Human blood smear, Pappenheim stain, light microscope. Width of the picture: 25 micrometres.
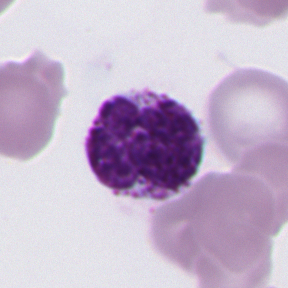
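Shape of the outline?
Roughly round.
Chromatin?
Dark purple and coarsely clumped.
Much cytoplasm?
Only a narrow rim shows around the nucleus, and no vacuoles are seen.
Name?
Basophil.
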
